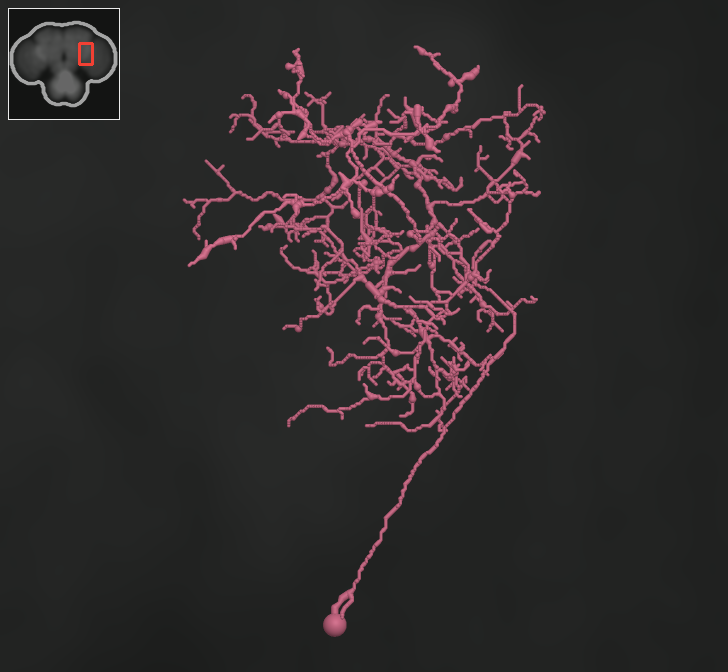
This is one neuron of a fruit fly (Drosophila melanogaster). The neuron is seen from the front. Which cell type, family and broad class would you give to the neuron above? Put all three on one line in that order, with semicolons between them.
PVLP075; hemilineage VLPl&p1_lateral; central-brain intrinsic neuron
